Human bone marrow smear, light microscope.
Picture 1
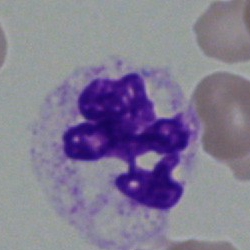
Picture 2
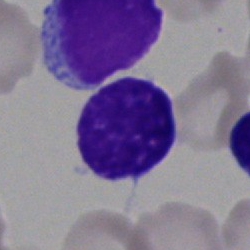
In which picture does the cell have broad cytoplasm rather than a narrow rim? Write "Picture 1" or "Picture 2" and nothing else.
Picture 1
